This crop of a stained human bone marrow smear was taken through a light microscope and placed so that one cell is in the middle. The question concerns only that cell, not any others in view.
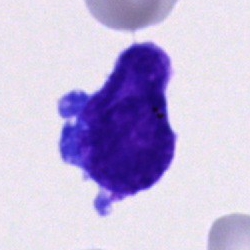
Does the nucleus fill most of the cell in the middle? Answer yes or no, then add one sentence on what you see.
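Yes. The nucleus fills most of the cell.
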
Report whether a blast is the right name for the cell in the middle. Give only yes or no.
yes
